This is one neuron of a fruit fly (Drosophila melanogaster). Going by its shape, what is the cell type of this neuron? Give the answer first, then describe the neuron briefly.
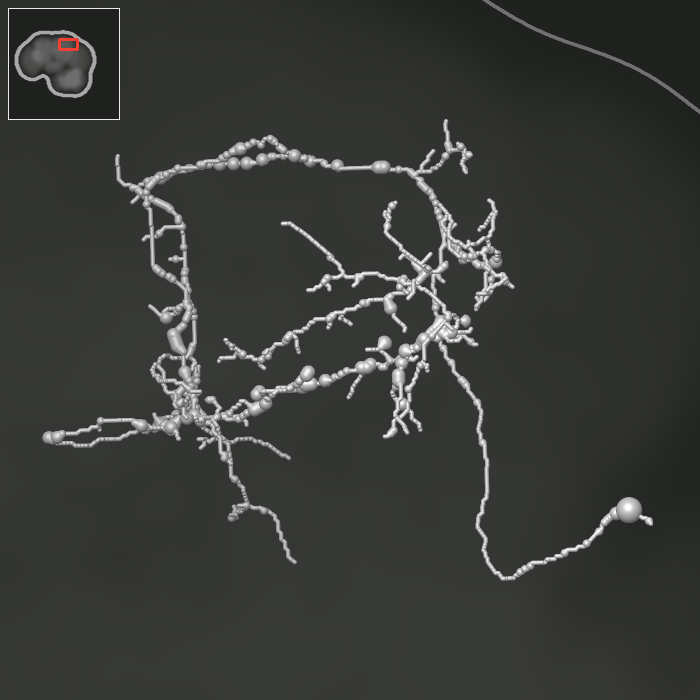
It is of cell type CL024_c. This is a central-brain intrinsic neuron. The cell body is at the lower right of the picture. Dozens of branch ends can be seen.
